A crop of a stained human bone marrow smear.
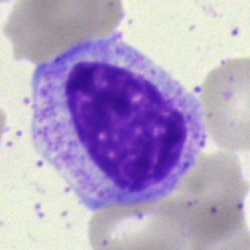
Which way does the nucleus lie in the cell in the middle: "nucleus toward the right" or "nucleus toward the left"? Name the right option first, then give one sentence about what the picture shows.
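Nucleus toward the right. The nucleus sits toward the right of the cell, leaving a wider band of cytoplasm on the left.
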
